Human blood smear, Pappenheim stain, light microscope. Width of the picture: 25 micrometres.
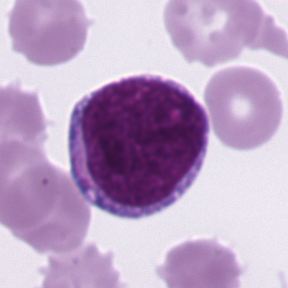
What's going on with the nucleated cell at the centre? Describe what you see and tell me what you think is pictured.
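A smooth outline, with no surface projections, bounds the cell. The nucleus is round in outline, about 11 micrometres across, and fills about 80% of the cell's area. It sits off-centre, toward the right side of the cell. No nucleoli are visible in it. The cytoplasm forms a narrow crescent that is widest on the left side. The cell is a myeloblast.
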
